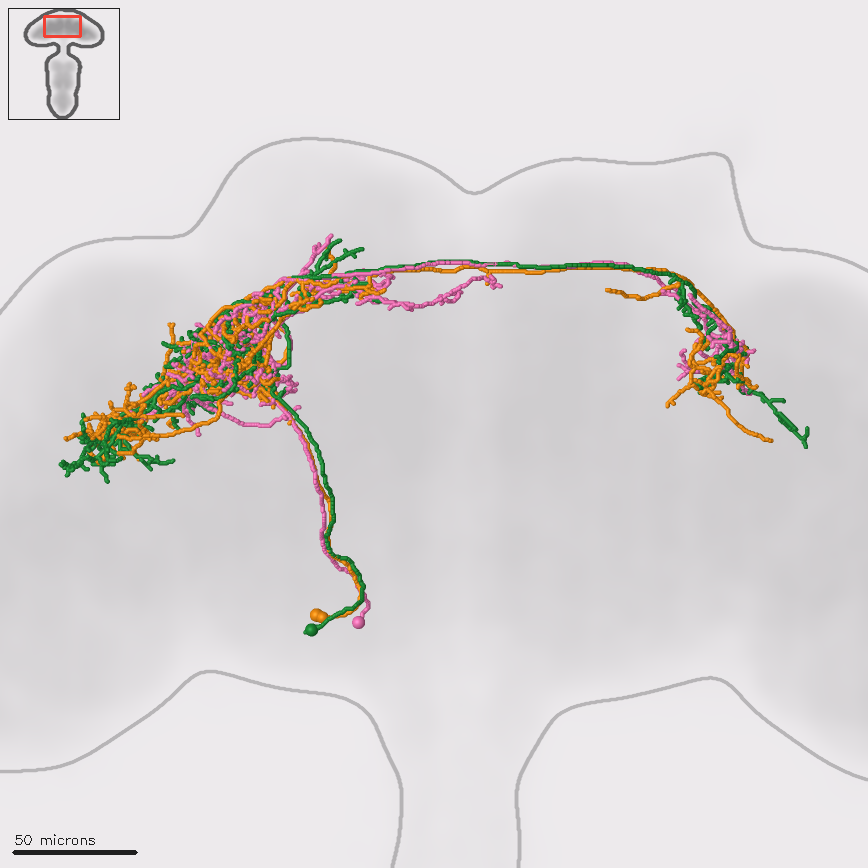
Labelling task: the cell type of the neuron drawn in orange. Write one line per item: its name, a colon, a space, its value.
cell type: pC1_3b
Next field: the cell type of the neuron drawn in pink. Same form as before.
cell type: pC1_4a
